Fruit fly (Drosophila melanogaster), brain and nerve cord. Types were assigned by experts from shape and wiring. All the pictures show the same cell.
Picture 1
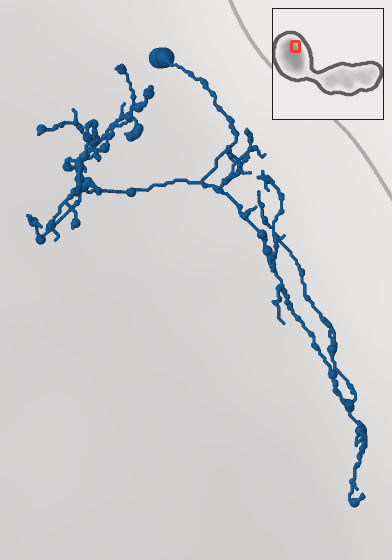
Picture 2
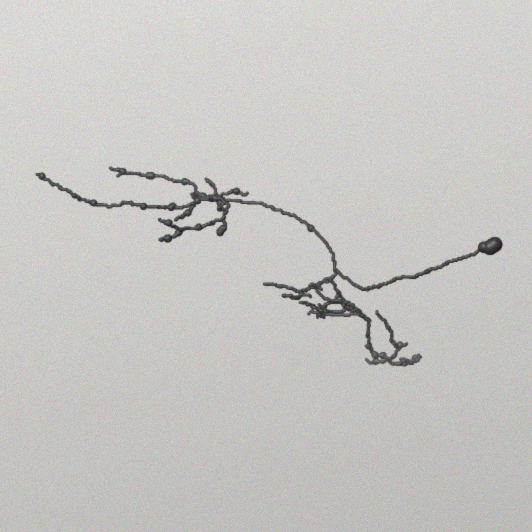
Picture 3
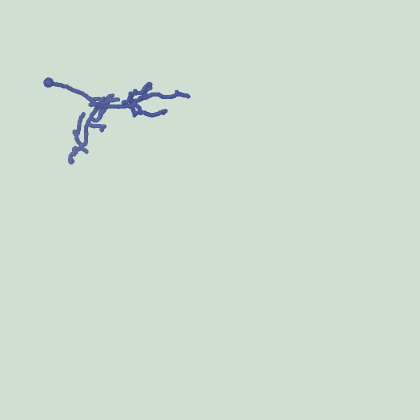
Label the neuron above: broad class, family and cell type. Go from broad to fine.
central-brain intrinsic neuron; hemilineage SLPpl1; SLP266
